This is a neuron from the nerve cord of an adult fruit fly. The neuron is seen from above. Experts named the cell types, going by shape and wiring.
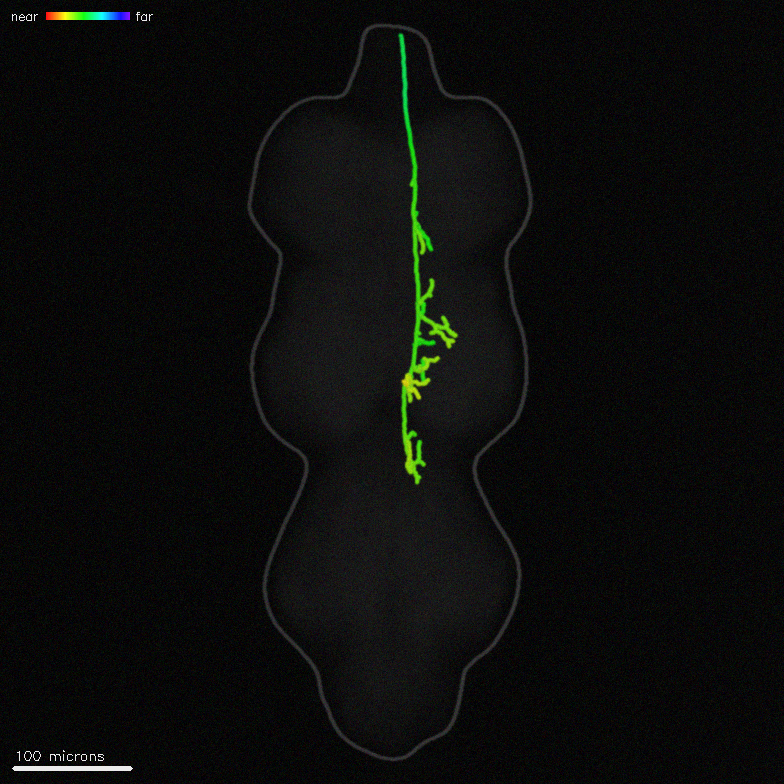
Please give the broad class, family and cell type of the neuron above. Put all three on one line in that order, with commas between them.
descending neuron, hemilineage MD3, DNg99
